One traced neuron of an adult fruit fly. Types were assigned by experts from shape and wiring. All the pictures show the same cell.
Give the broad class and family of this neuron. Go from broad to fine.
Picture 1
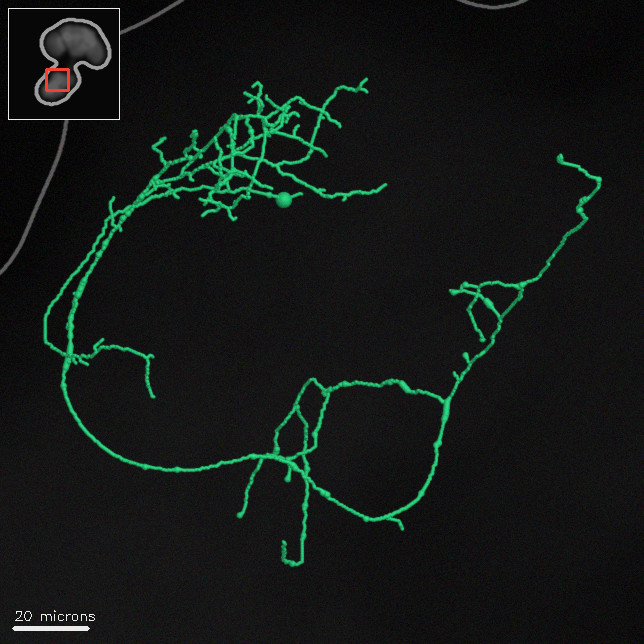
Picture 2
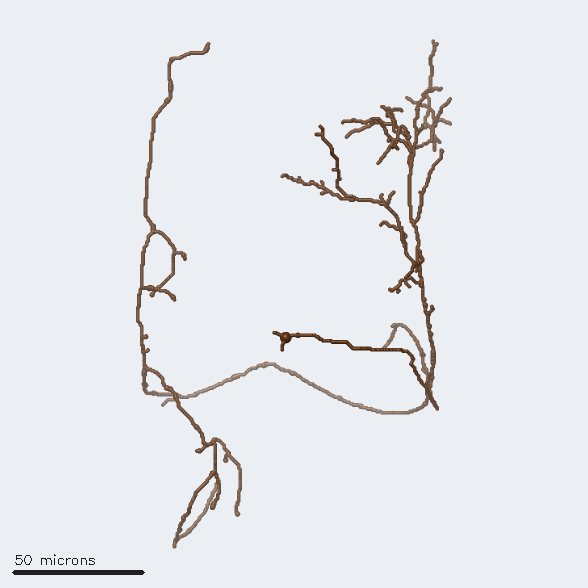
nerve-cord intrinsic neuron; hemilineage 19B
